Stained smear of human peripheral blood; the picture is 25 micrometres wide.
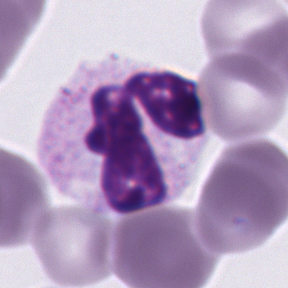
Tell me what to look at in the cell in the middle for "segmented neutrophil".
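The picture fits a segmented neutrophil on several counts.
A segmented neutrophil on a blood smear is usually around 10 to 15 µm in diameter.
At about 14 micrometres across, this cell falls within that range.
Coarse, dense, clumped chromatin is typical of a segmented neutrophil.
The chromatin here is dense and stains dark purple, in keeping with that.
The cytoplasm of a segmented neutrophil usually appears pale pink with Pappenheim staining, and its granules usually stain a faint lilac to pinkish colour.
Here the cytoplasm is pale pinkish-lilac, with fine pink-violet granules scattered through it, which agrees with both. The nucleus is divided into two large lobes, fills about 50% of the cell's area and lies toward the right of the cell. None of the features seen goes against the name.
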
